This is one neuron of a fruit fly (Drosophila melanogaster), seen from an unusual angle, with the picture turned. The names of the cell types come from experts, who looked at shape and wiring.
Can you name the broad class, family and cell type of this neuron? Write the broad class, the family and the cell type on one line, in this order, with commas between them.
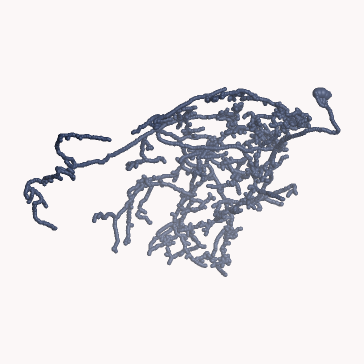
nerve-cord intrinsic neuron, hemilineage 19B, dMS10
